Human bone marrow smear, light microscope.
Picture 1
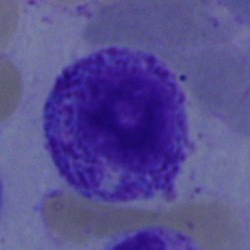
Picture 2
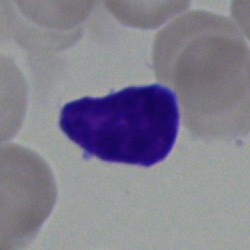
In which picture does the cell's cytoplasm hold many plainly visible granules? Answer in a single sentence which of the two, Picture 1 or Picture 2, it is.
It is in picture 1 that the cytoplasm holds many visible granules.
